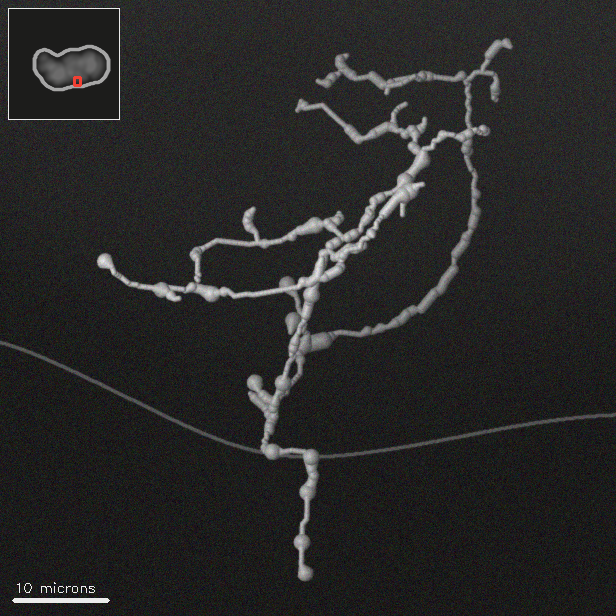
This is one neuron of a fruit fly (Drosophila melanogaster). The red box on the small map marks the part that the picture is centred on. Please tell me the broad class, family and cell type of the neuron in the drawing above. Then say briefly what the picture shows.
It is a sensory neuron entering the brain. The name of its family is class mechanosensory. The cell type is BM_Hau. No cell body is drawn. From top to bottom in the picture it spans about 55 microns.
